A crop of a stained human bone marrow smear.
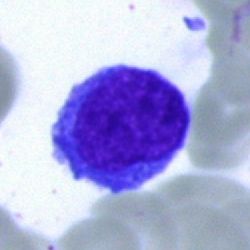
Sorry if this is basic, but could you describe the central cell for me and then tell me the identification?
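The cell has a roughly round outline and deep blue cytoplasm. Its rim of cytoplasm is widest at the lower left, where the cell edge is slightly ragged. The cell shown is a blast.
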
